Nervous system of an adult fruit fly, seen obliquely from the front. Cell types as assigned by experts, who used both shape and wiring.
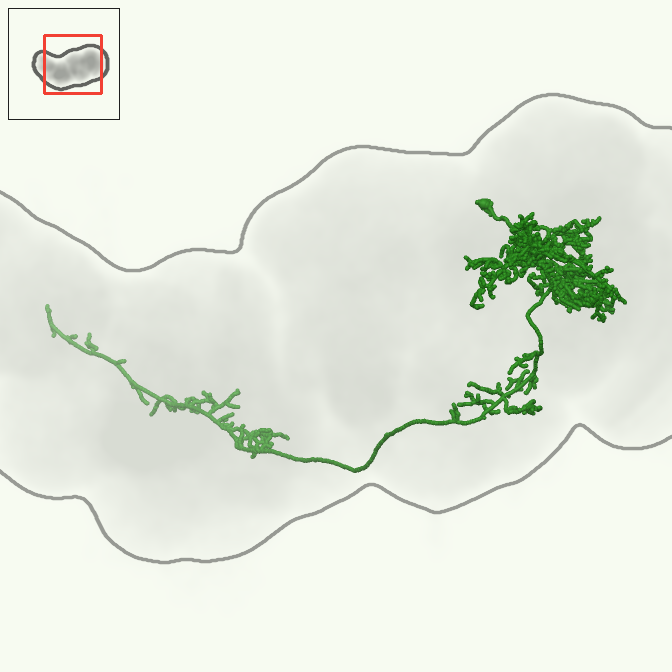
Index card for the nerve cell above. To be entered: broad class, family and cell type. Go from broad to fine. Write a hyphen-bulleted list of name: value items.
- broad class: descending neuron
- family: hemilineage SMPpv2_ventral
- cell type: DNp71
